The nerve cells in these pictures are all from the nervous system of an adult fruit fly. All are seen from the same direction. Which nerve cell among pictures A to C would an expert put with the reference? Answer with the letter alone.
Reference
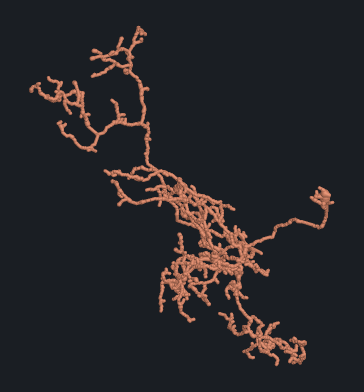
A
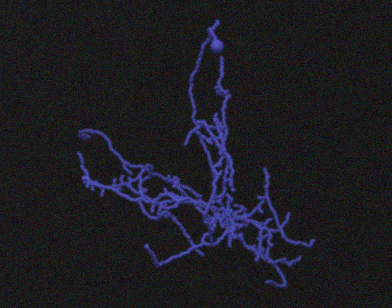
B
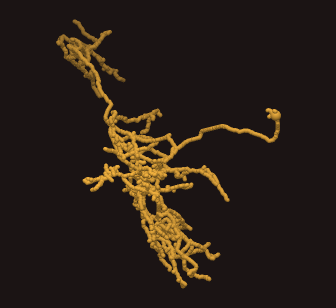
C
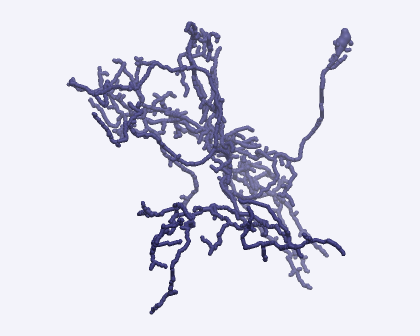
C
